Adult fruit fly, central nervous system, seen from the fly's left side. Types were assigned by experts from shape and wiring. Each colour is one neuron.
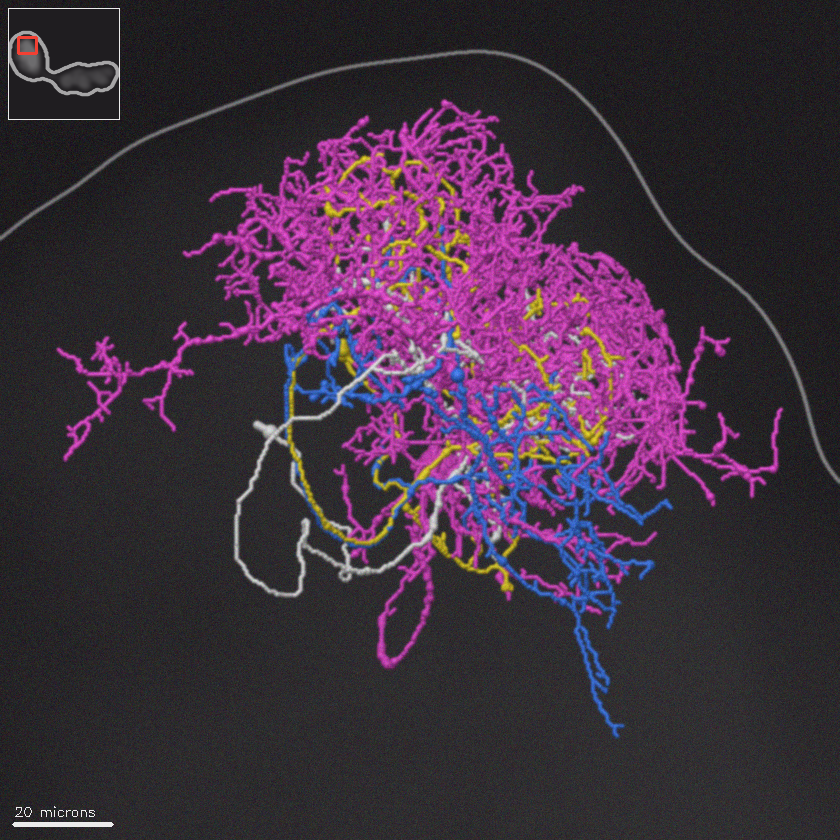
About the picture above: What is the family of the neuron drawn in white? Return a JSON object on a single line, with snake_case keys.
{"family": "hemilineage SLPal2"}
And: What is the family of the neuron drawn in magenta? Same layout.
{"family": "LHCENT"}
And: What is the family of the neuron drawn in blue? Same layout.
{"family": "hemilineage SLPal1"}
